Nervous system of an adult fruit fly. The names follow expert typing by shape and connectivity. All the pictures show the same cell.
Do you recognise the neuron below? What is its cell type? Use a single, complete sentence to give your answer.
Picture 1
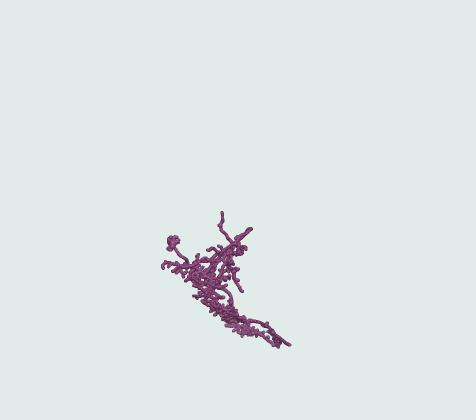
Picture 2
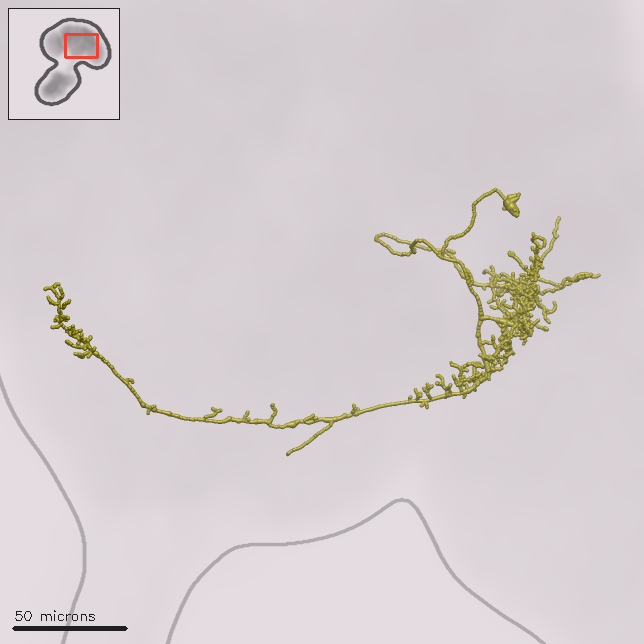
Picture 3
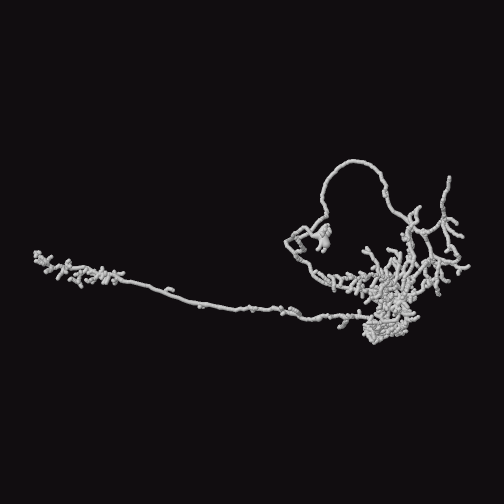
The neuron here falls under cell type SAD108.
